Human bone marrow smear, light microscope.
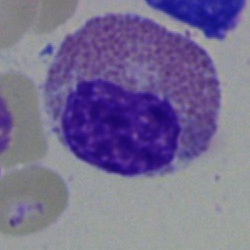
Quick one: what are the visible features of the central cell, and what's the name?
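Outline: round, smooth edge. Chromatin: dark purple, coarsely clumped. Cytoplasm: abundant; wide rim above and right of nucleus; paler, less granular zone just above nucleus. Cell: eosinophil.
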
